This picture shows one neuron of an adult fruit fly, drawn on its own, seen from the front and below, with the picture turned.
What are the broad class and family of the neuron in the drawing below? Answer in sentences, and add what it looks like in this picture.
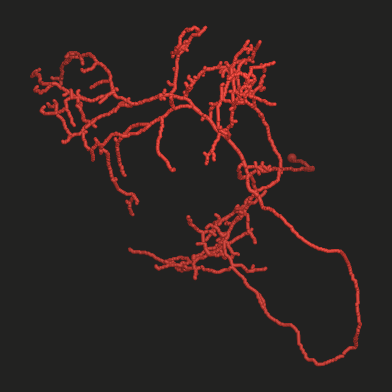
Its broad class is central-brain intrinsic neuron. The family is hemilineage VLPl&p1_posterior. The cell body is on the right of the picture. The picture shows dozens of branch ends.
